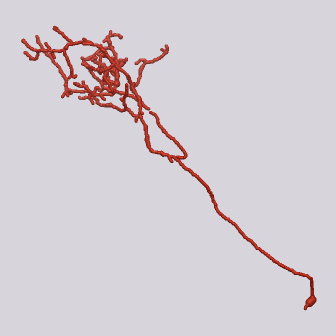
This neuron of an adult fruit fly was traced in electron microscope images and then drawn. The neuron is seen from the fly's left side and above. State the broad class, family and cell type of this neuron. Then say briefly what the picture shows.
It is a nerve-cord intrinsic neuron. Its family is hemilineage 16B. The cell type is IN16B084. Its cell body lies at the lower right of the picture. In this view it is about as wide as it is tall.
